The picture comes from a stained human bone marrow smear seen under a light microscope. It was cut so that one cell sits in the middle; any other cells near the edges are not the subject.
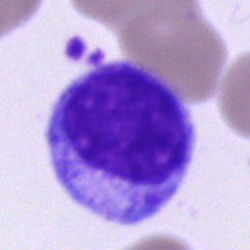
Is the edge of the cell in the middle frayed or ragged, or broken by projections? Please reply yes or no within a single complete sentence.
No, this cell has a smooth edge with no projections, blebs or tags.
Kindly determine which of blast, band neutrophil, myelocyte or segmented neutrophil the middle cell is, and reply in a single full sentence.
The cell centered in this field of view is a myelocyte.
